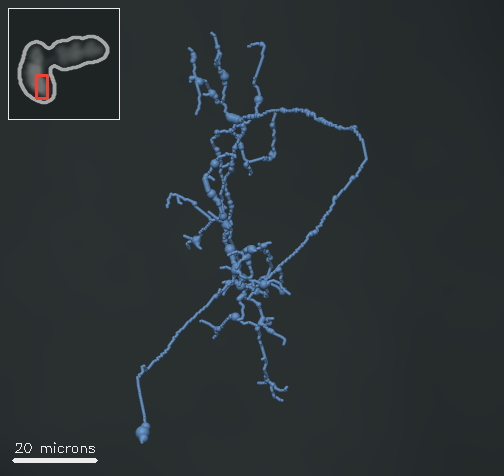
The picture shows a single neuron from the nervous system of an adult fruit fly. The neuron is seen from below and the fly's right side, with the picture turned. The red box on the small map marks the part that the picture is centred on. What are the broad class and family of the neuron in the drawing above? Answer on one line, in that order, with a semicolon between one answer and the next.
visual projection neuron; MeTu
